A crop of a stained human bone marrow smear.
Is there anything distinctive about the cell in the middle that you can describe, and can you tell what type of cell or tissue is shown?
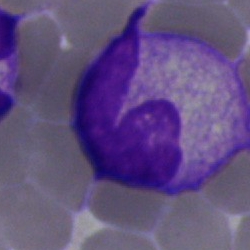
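The nucleus here is folded and irregular, its deep cleft opening right toward the cytoplasm. It hugs the left side, tapering at top left to one pointed tip at the cell edge. Fine purple granules dust the cytoplasm evenly. It's a band neutrophil.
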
